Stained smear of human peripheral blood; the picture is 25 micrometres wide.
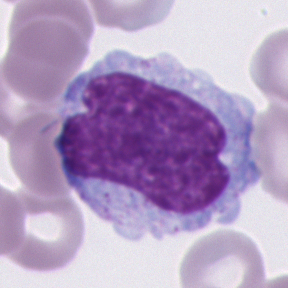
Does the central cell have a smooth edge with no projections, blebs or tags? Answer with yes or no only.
No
